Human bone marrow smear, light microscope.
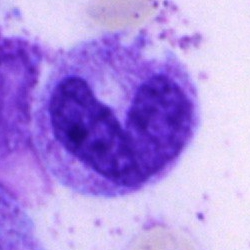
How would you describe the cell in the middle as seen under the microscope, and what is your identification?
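A deep notch from the top gives the nucleus a two-lobed kidney or heart shape. Its chromatin is dark purple and coarsely clumped. The cell is roughly round, with a fuzzy, poorly defined edge, and loose purple granules lie just outside that edge at the upper right. The cell is a band neutrophil.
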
